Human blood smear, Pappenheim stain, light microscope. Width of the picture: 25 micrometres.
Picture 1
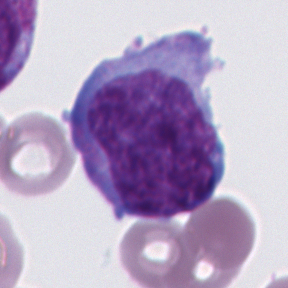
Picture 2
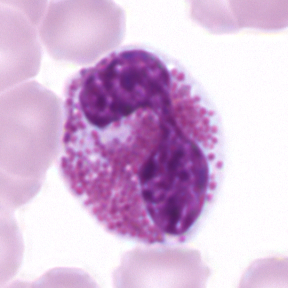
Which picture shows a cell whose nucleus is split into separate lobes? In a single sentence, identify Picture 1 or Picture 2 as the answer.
A lobed nucleus is found in the cell of picture 2.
